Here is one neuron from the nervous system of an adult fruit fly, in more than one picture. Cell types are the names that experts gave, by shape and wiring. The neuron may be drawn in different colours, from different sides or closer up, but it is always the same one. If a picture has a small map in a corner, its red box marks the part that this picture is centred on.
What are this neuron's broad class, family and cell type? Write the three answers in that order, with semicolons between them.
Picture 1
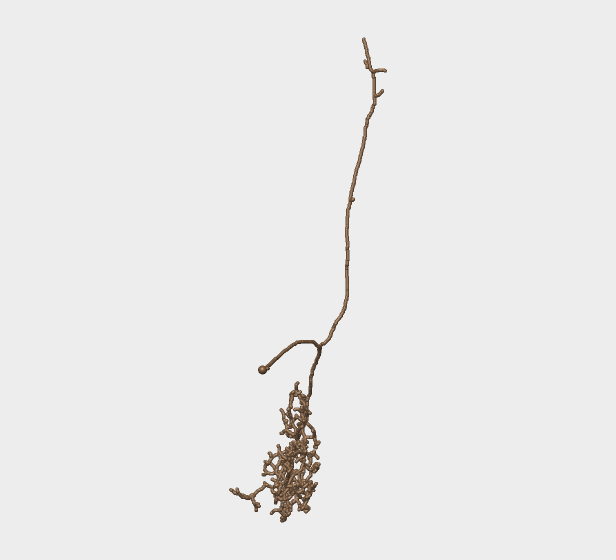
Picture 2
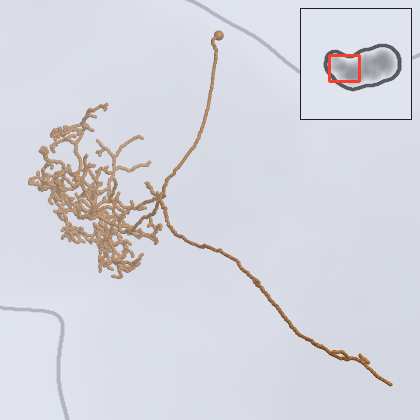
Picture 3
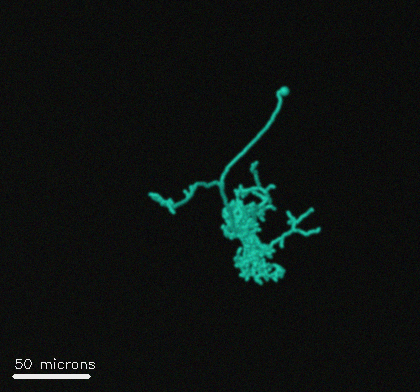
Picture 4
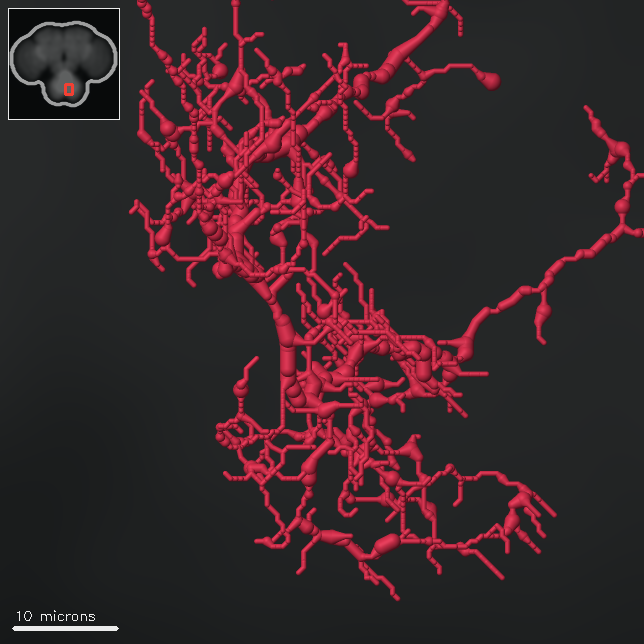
nerve-cord intrinsic neuron; hemilineage 23B; IN23B030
